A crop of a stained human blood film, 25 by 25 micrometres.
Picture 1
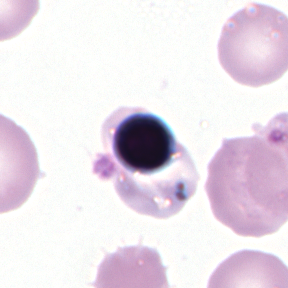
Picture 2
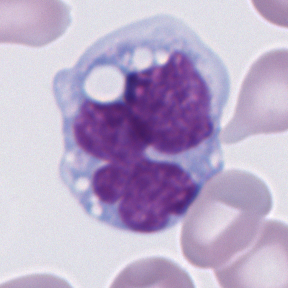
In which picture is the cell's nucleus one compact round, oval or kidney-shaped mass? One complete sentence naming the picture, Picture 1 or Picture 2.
It is the cell in picture 1 whose nucleus is one compact round, oval or kidney-shaped mass.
